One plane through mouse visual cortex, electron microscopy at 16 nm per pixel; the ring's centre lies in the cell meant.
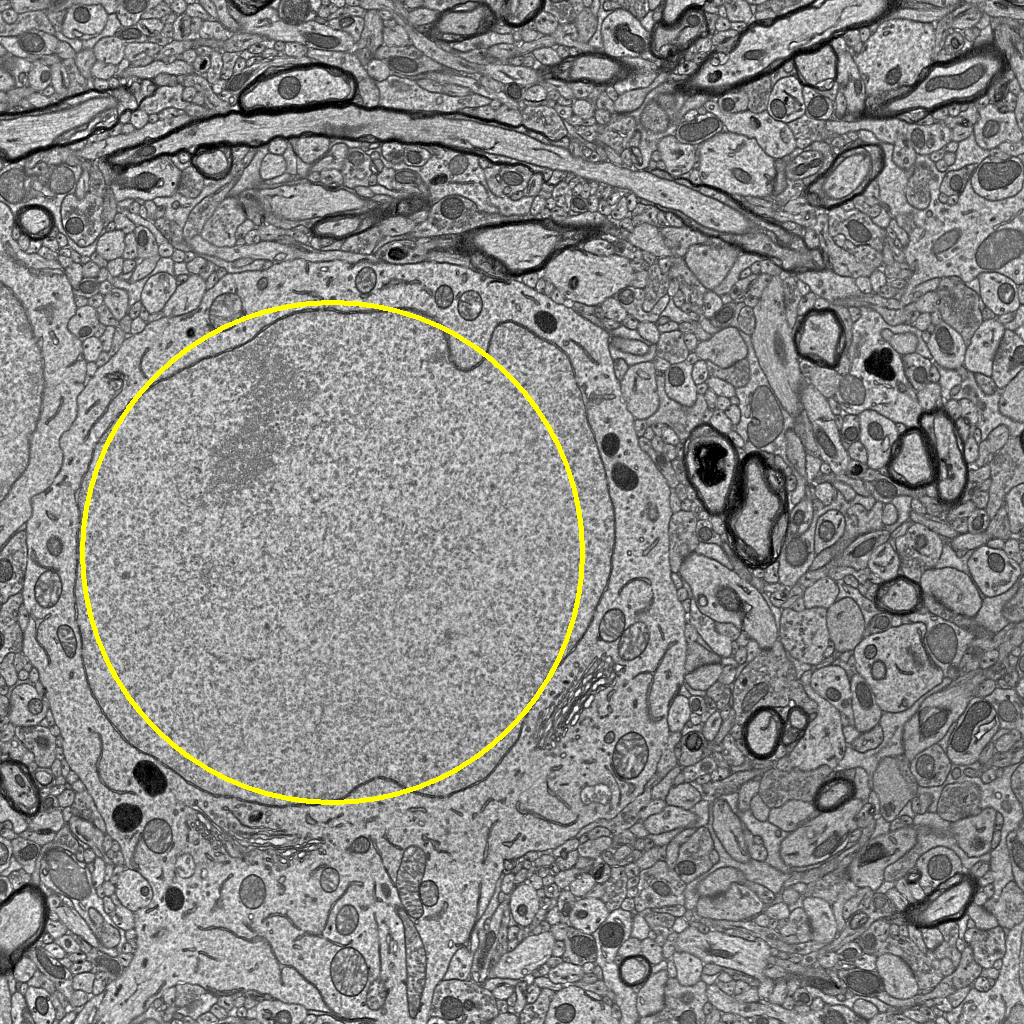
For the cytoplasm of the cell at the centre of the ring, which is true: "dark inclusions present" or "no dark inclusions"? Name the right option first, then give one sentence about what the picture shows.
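Dark inclusions present. Several dark round dense bodies lie in the cytoplasm near the nucleus.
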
